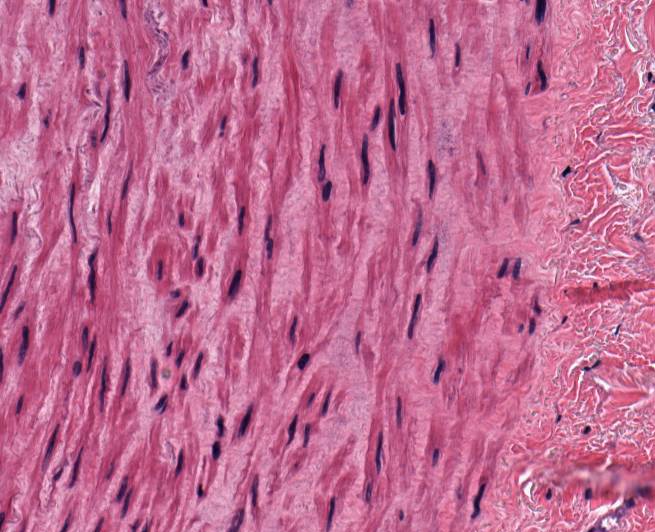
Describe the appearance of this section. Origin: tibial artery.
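In the left and central part of the field, smooth muscle cells are arranged in bundles, running mostly from the top to the bottom. Their nuclei are elongated and cigar-shaped, dark blue-purple and densely stained.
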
